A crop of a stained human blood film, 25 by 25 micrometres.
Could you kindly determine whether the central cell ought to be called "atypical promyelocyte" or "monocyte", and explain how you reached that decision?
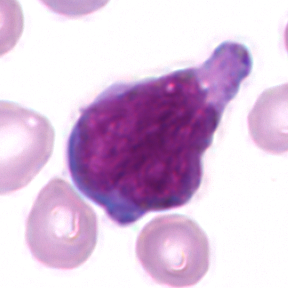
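It's an atypical promyelocyte.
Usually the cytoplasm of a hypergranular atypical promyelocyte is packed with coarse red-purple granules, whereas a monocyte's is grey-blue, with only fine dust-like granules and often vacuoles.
Here the cytoplasm is scant: a thin rim and a single finger-like tail off the upper right. The nucleus fills most of the cell body, its chromatin finely textured rather than coarsely clumped.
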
